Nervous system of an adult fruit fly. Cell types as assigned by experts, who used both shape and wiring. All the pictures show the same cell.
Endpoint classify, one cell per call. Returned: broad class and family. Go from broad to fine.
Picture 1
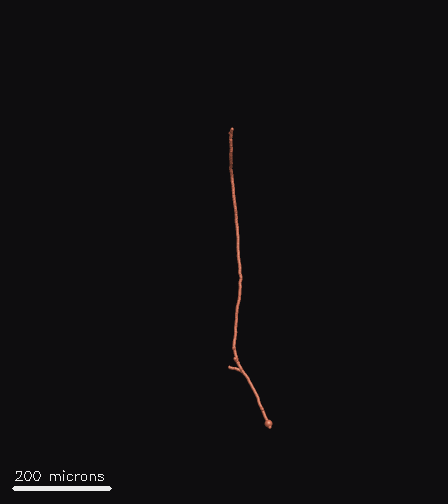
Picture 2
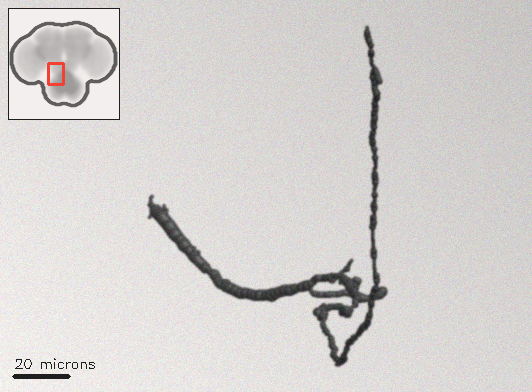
sensory neuron ascending to the brain; class mechanosensory proprioceptive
